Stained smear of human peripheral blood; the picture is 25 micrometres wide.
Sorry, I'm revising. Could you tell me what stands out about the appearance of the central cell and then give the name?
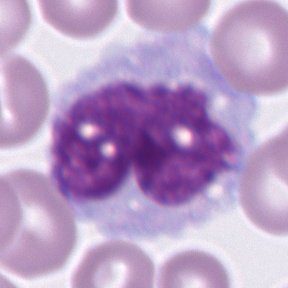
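Notice the nucleus first, about 16 by 11 micrometres. In its left lobe you can find two pale spots, and in the right lobe one. The cytoplasm is pale greyish-blue, with its widest rim above the nucleus. Now follow the cell's outline: irregular and faintly scalloped, not smoothly round. What you are looking at is a monocyte.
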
